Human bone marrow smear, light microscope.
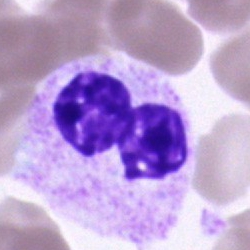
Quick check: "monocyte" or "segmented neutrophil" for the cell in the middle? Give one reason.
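Answer: segmented neutrophil, not monocyte.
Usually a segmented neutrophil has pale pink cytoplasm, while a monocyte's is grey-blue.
Here the cytoplasm is abundant and pale lilac-pink. Fine lilac granules scattered throughout it; no clear vacuoles. Chromatin dense, dark purple, coarsely clumped.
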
